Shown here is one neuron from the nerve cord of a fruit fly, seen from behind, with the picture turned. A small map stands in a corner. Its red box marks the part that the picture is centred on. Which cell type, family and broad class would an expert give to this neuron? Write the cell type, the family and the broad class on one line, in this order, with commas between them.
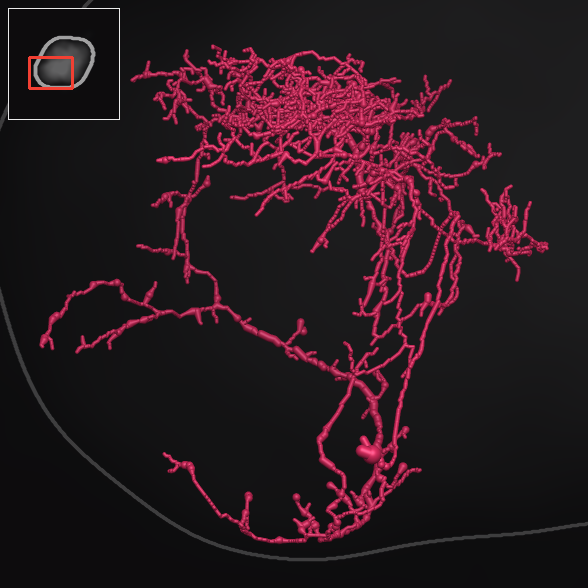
IN03A021, hemilineage 03A, nerve-cord intrinsic neuron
